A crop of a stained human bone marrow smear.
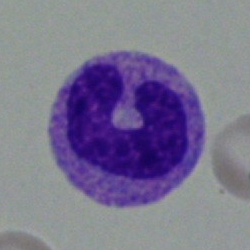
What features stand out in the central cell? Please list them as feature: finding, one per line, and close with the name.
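Nucleus: deeply notched from the top, horseshoe-shaped
Chromatin: dark purple, coarsely clumped
Cytoplasm: band widest below the nucleus
Granules: fine, pinkish, spread evenly
Name: band neutrophil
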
